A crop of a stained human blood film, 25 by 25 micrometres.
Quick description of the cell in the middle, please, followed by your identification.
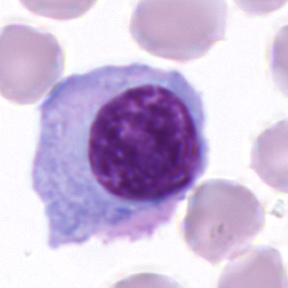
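Look first at the outline: it is irregular and angular rather than smoothly round. The nucleus is round, about 10 micrometres across, and sits off-centre toward the right. Its chromatin is coarse and clumped, with dark patches separated by paler strands. The cytoplasm is abundant and widest on the left side of the nucleus. This is a plasma cell.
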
